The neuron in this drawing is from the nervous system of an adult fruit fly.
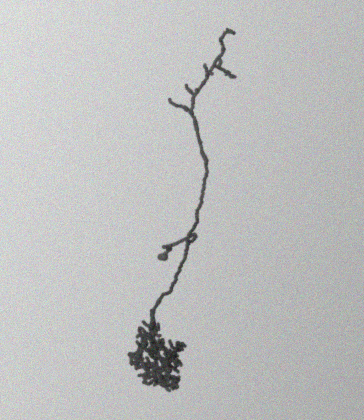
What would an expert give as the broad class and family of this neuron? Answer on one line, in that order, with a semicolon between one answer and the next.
visual projection neuron; LC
